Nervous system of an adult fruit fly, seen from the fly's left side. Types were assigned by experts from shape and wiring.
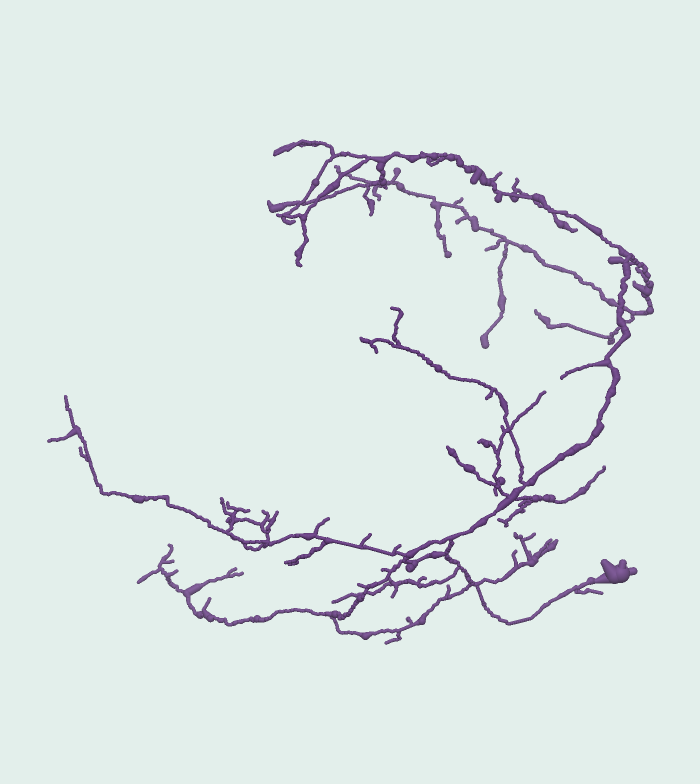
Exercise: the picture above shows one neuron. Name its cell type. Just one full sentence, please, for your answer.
In terms of cell type, the neuron is IN13A059.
